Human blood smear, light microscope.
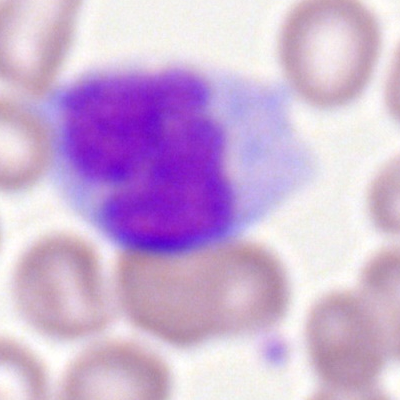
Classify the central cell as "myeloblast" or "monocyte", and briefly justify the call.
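The central cell is a monocyte. Its nucleus is irregular, folded into lobes by deep clefts, and lies toward the left side of the cell. The chromatin stains deep purple, with darker patchy clumps. A moderate rim of pale blue-grey cytoplasm extends mainly to the right of the nucleus.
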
